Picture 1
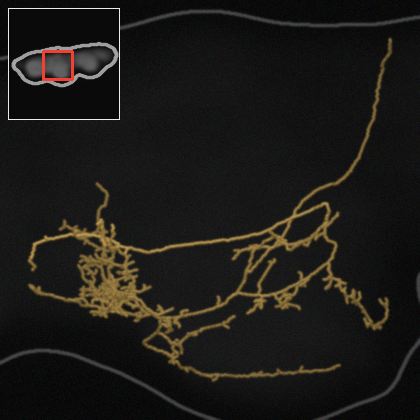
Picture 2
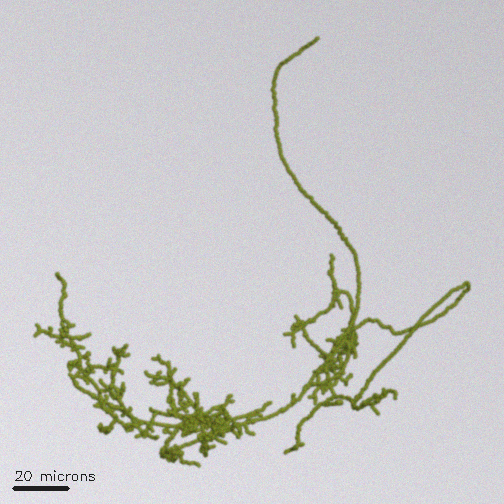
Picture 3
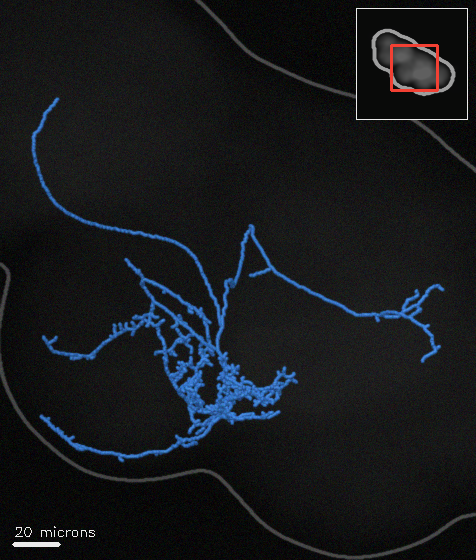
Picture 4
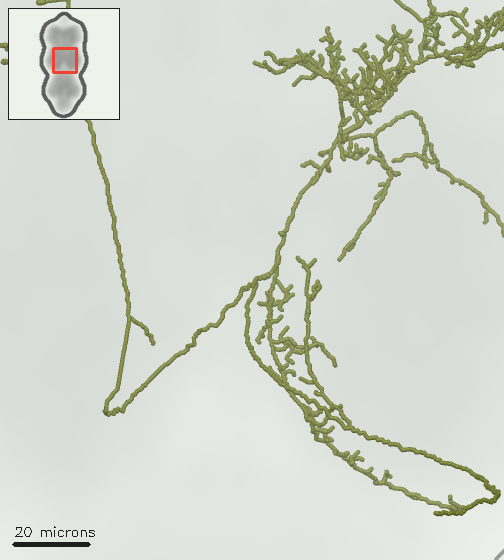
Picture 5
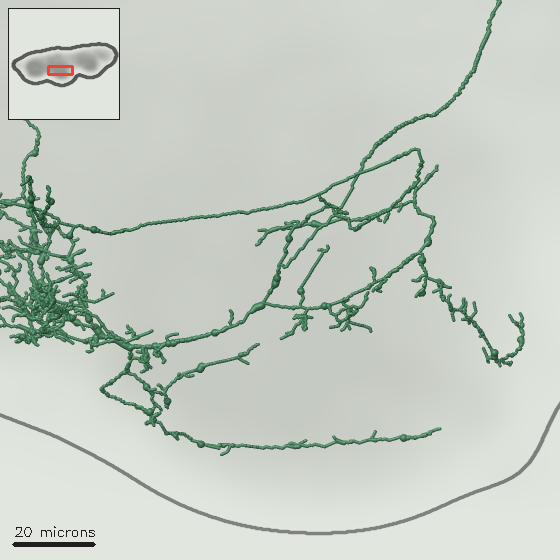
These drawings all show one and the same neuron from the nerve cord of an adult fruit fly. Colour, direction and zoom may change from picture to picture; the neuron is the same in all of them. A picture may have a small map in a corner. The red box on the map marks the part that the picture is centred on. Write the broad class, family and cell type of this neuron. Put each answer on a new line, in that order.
nerve-cord intrinsic neuron
hemilineage 23B
IN23B061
